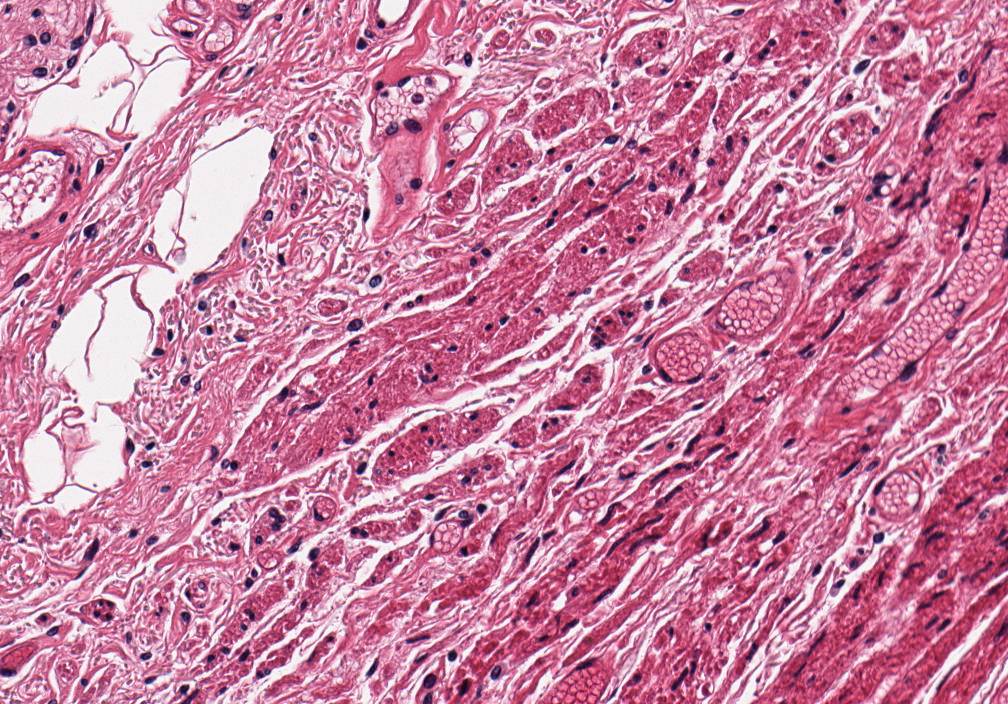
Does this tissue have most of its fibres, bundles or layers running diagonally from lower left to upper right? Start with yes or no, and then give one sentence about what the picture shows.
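Yes. Bundles of eosinophilic fibres run diagonally from lower left to upper right across most of the field.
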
